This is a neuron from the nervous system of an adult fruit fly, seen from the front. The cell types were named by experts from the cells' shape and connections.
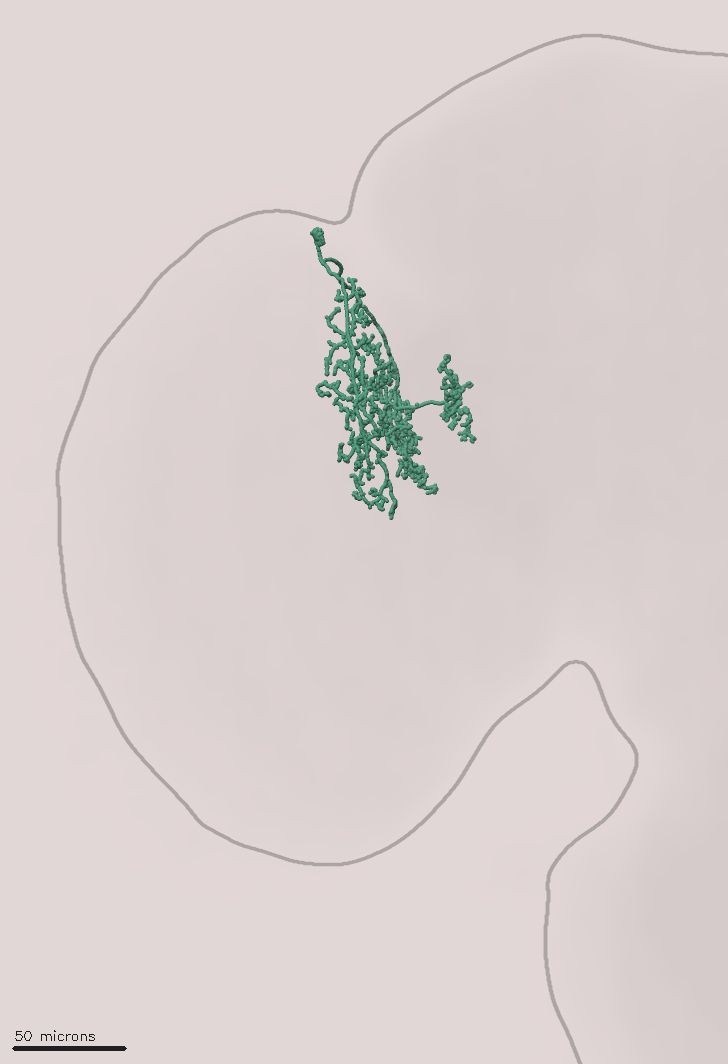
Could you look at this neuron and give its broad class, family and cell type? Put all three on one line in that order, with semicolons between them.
optic-lobe intrinsic neuron; TmY; TmY16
